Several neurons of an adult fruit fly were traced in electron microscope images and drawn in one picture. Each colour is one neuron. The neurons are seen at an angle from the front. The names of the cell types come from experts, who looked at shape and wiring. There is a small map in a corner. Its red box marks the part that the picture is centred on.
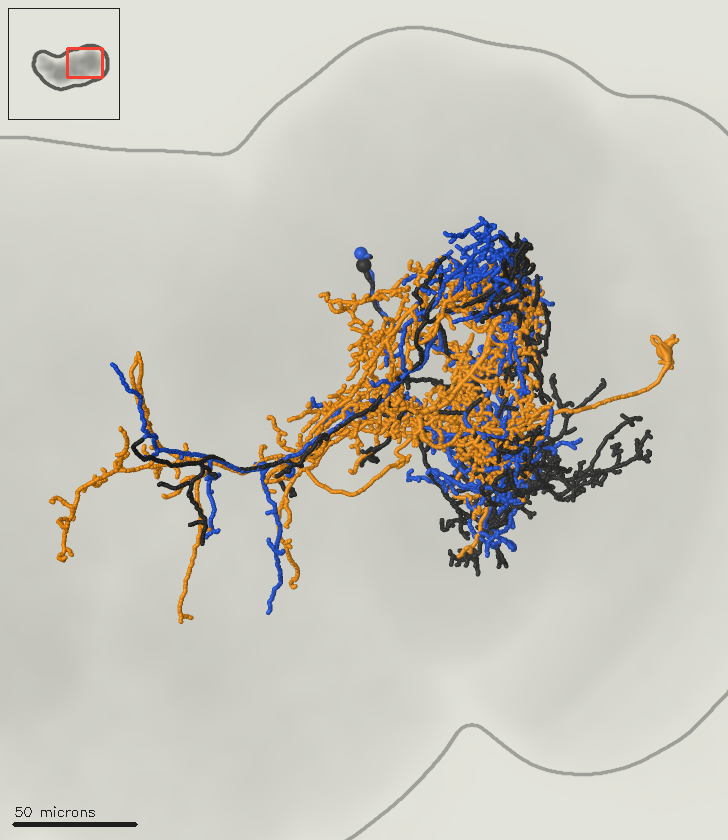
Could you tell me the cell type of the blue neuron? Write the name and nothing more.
AVLP711m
